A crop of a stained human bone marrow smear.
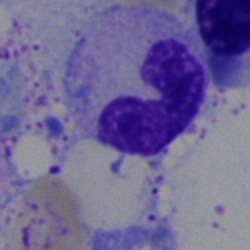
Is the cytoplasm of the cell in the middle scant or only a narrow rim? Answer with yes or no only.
No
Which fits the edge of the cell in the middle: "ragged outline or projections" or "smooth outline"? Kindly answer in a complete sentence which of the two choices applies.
This cell's outline is not smooth but rough.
